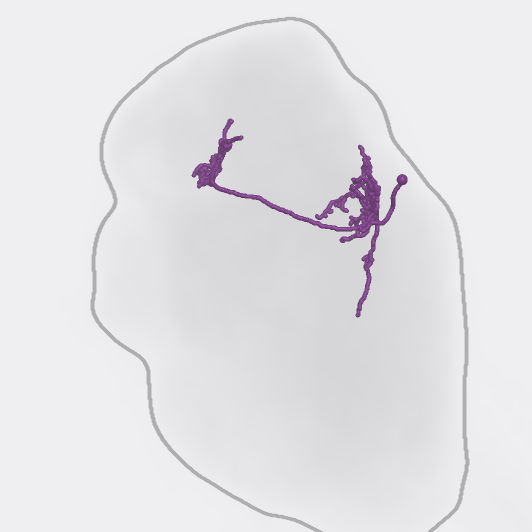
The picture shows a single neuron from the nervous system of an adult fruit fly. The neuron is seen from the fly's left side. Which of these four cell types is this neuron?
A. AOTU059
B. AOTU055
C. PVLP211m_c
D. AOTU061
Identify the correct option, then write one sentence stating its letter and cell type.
The neuron's type of cell is AOTU055, as in option B.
